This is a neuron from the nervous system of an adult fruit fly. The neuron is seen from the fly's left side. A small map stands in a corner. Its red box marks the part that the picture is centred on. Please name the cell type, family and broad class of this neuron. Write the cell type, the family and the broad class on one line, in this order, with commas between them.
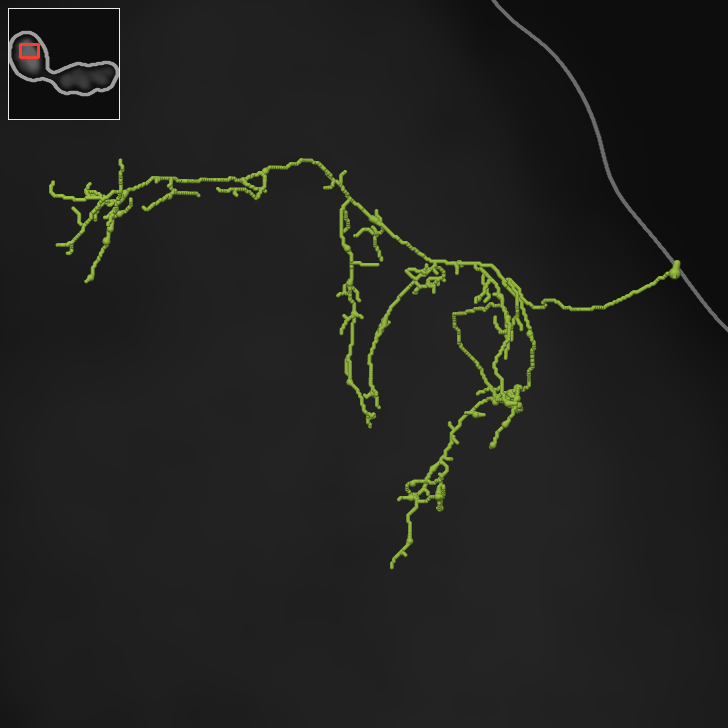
CB2975, hemilineage PSp3, central-brain intrinsic neuron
